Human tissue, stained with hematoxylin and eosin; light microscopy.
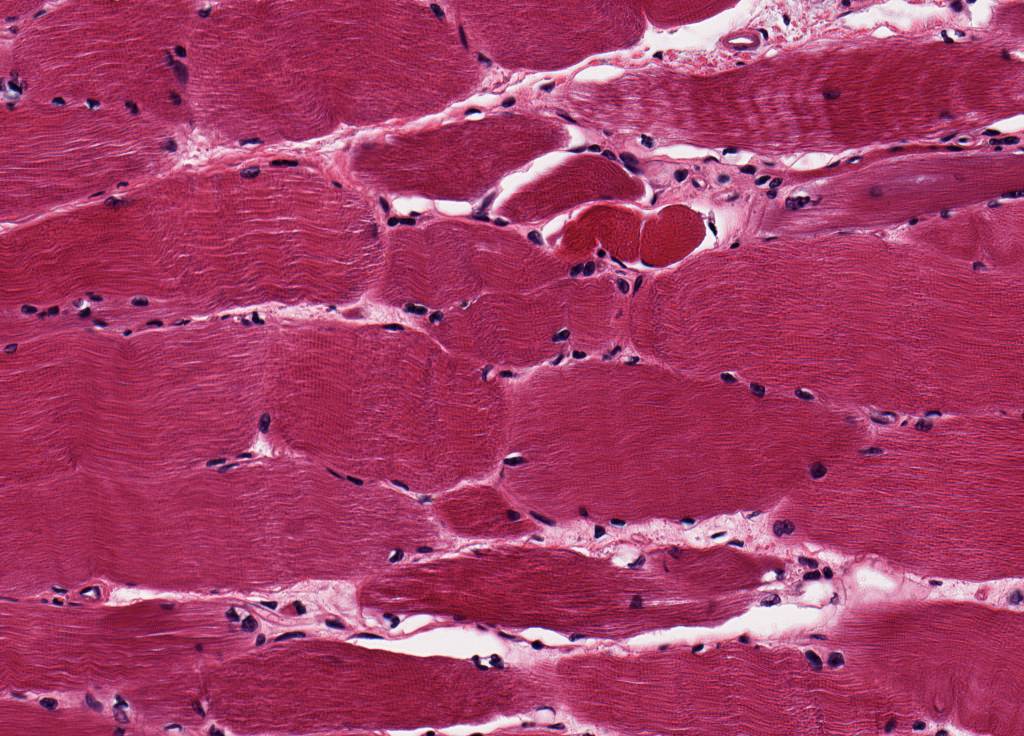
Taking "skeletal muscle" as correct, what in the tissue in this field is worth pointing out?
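The tissue in this field is skeletal muscle. Fine cross-striations run across the length of the fibres, which agrees with skeletal muscle.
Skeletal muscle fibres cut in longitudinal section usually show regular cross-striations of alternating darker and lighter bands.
The nuclei of the muscle fibres lie at the edges of the fibres, not in their centres. These nuclei are small, dark and flattened, with their long axis lying along the fibres. No fat cells are present anywhere in the field.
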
